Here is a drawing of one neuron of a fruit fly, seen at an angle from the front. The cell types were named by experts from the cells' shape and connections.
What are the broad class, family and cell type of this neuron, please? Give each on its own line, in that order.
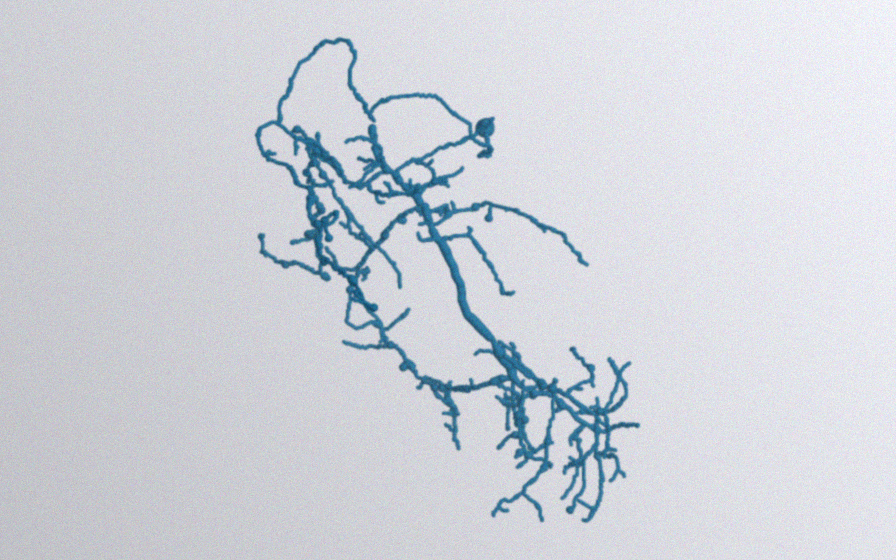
central-brain intrinsic neuron
hemilineage DM4_dorsal
SMP397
